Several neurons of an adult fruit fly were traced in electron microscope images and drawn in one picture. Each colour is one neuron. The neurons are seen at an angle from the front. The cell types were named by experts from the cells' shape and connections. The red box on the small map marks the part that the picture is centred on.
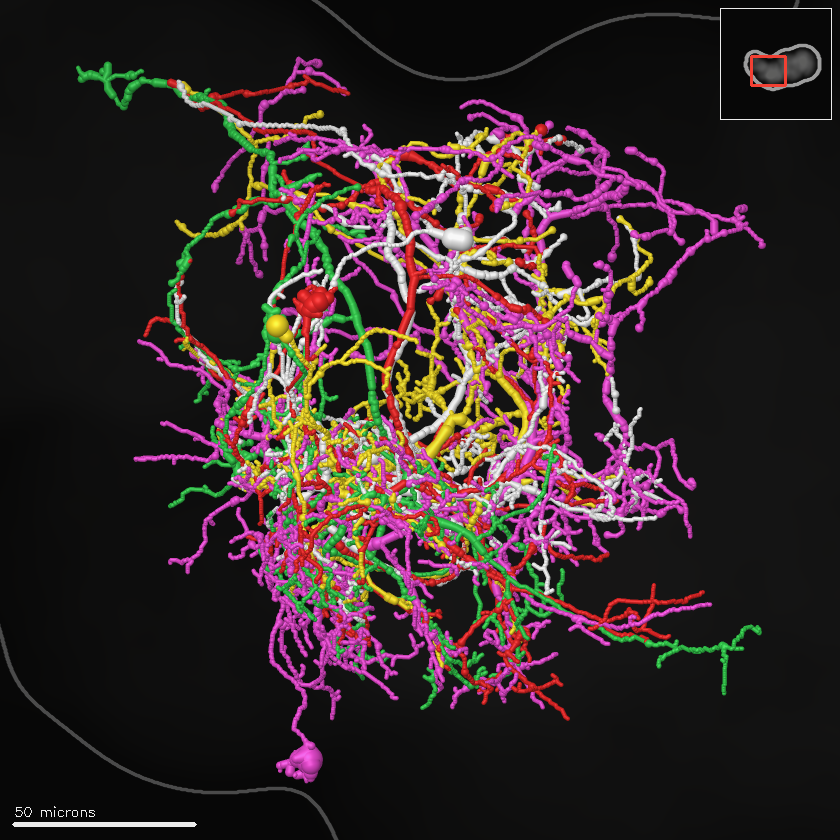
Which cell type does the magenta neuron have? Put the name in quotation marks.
"IN08B006"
